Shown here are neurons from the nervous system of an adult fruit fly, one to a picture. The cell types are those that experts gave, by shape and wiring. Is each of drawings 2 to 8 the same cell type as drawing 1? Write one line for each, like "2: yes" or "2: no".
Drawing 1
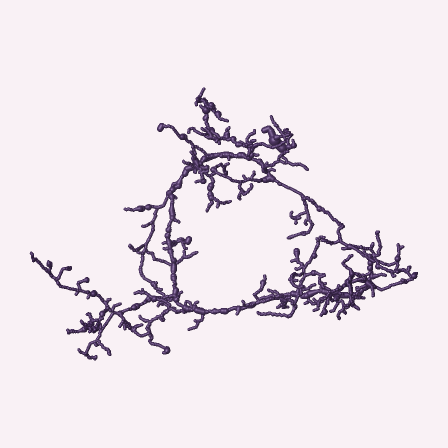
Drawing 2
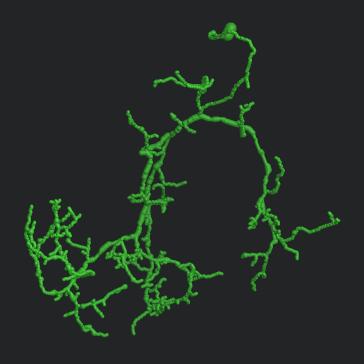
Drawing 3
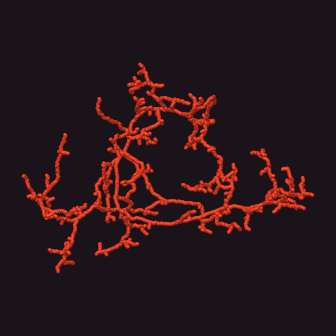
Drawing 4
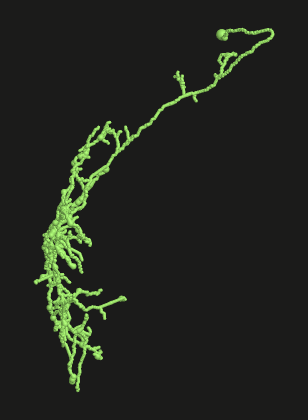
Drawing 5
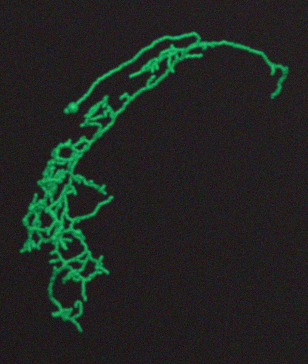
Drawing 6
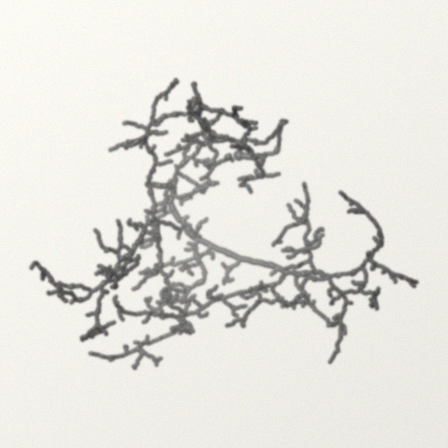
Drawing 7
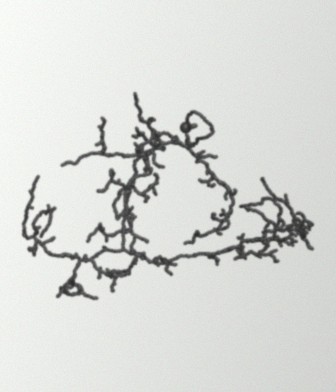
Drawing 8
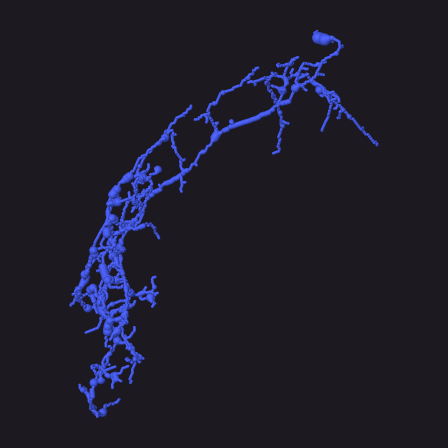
2: yes
3: yes
4: no
5: no
6: yes
7: yes
8: no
